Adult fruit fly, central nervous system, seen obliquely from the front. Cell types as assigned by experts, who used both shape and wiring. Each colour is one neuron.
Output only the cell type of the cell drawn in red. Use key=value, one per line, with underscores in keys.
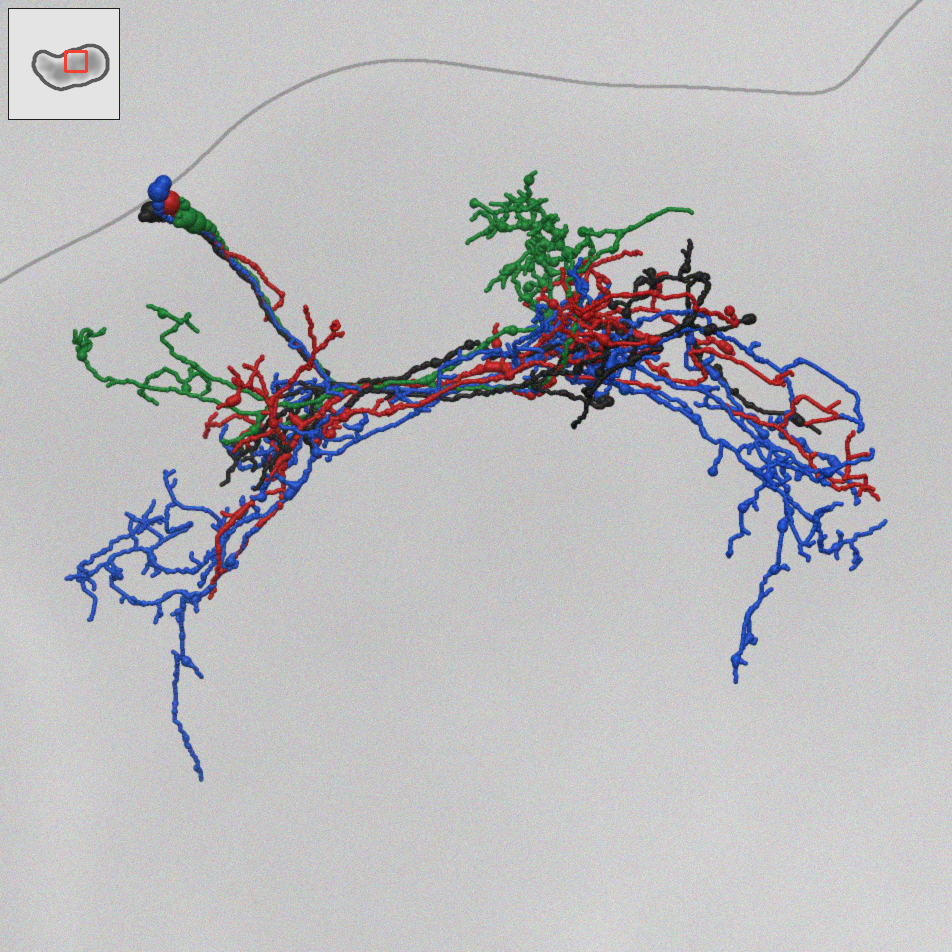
cell_type=SIP049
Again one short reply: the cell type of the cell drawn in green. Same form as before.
cell_type=CB2398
